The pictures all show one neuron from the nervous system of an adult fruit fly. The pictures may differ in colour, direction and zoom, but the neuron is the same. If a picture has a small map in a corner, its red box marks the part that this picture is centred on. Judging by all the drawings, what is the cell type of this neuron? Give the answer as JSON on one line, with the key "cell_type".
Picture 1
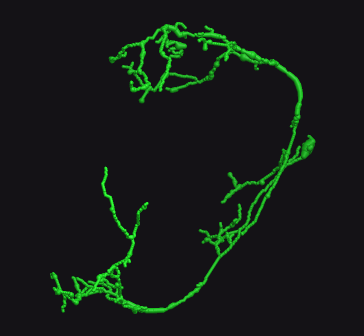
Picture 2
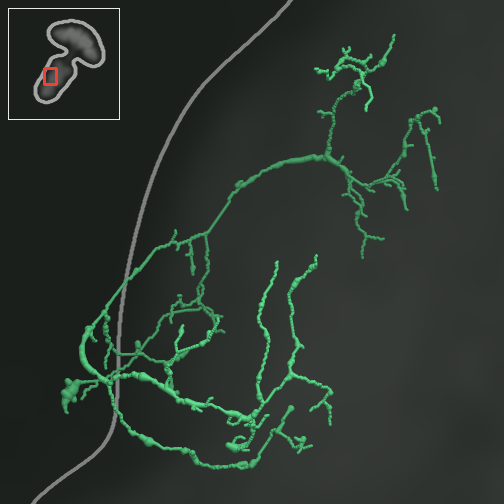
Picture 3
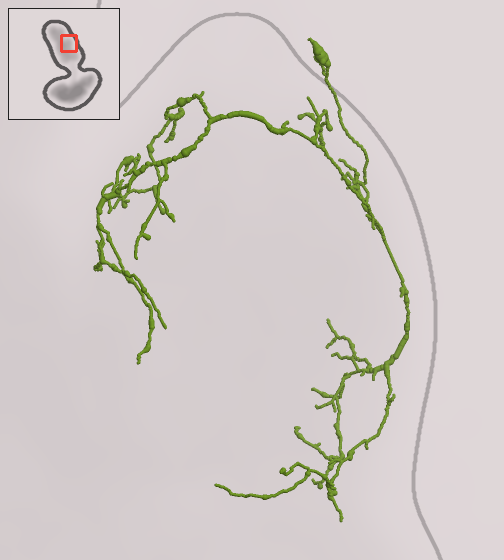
{"cell_type": "IN13A036"}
